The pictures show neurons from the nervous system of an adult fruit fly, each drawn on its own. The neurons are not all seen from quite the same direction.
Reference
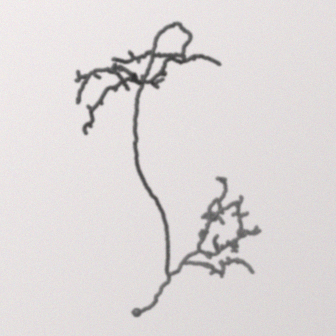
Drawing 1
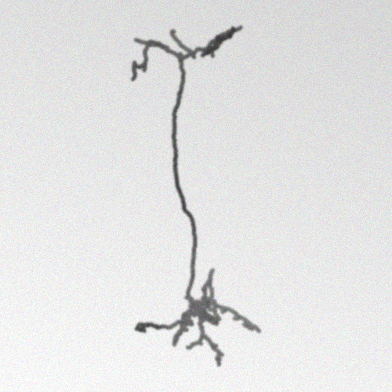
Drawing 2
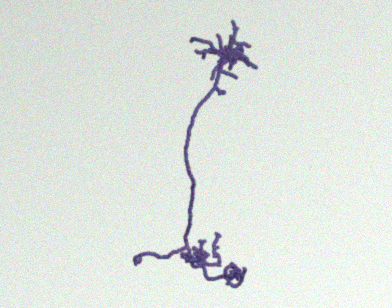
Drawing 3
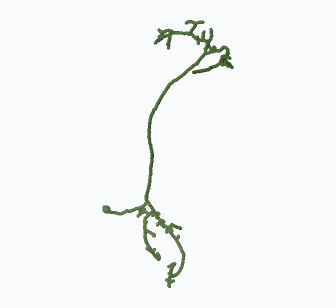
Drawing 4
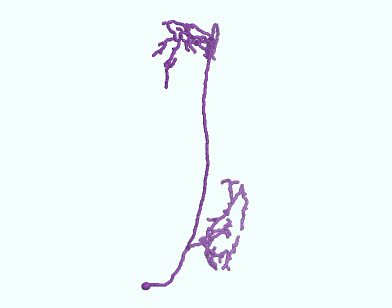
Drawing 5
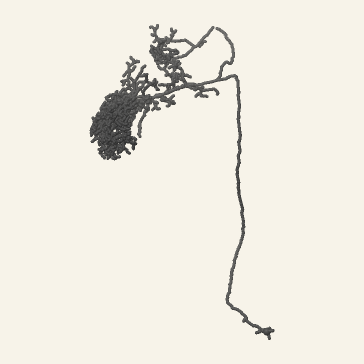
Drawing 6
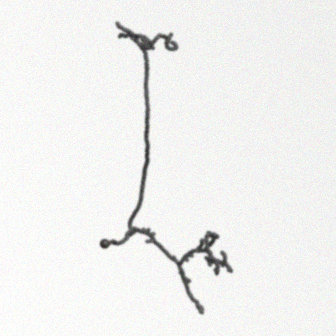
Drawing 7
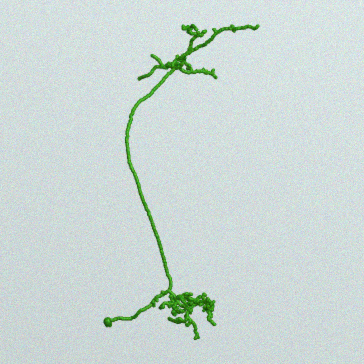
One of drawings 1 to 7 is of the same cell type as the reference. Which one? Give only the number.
4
